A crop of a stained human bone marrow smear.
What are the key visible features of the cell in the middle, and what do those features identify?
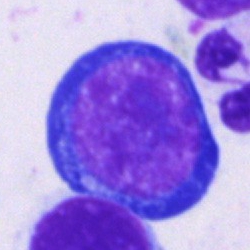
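A smooth, roughly round outline bounds this cell. The cytoplasm forms only a narrow rim around the nucleus. Along the lower left, a paler band lies between the nucleus and the blue cytoplasm. No granules are visible in the cytoplasm. The cell is a proerythroblast.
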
